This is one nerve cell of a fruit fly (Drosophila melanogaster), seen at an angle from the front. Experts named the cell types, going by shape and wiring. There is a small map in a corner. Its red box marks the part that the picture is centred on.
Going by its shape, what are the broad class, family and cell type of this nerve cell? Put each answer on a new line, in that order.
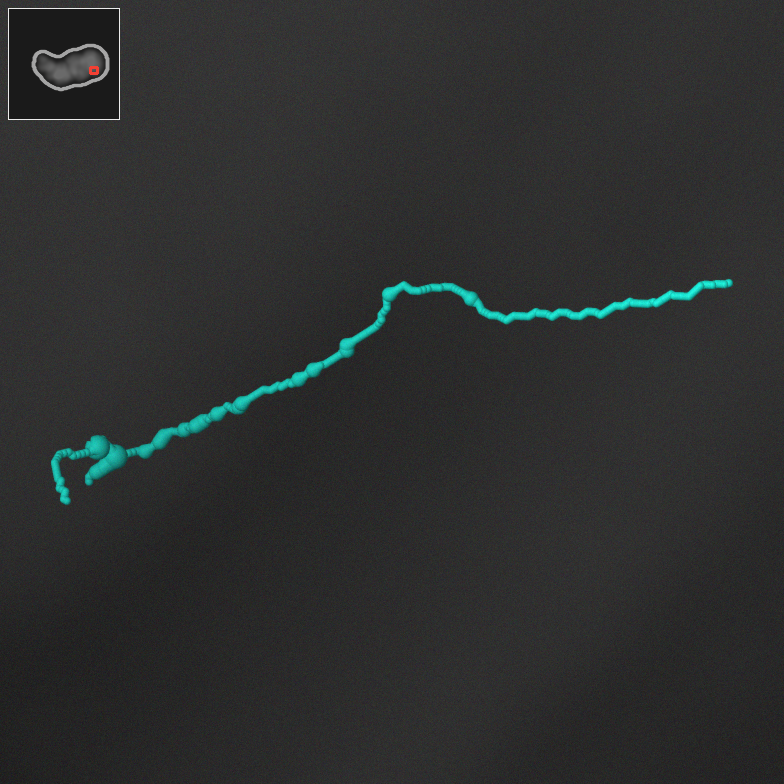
sensory neuron entering the brain
class olfactory
ORN_VL1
